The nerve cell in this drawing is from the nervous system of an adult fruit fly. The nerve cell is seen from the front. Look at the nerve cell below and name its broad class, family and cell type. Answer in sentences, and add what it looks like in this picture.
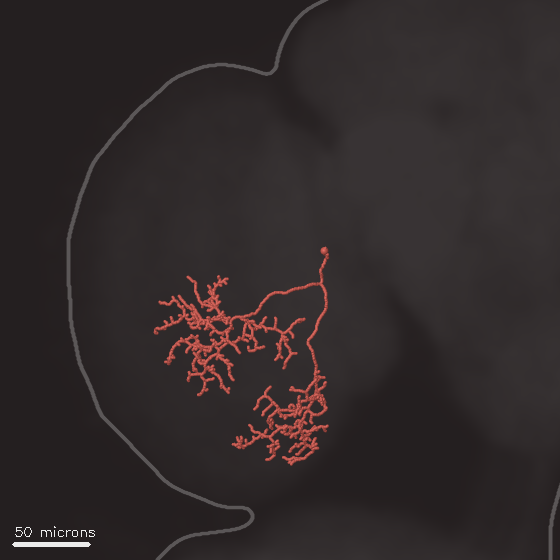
This is an optic-lobe intrinsic neuron. The family is Cm. Its cell type is Cm17. Its cell body lies in the middle of the picture. By the scale bar it is about 150 microns tall in this view.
